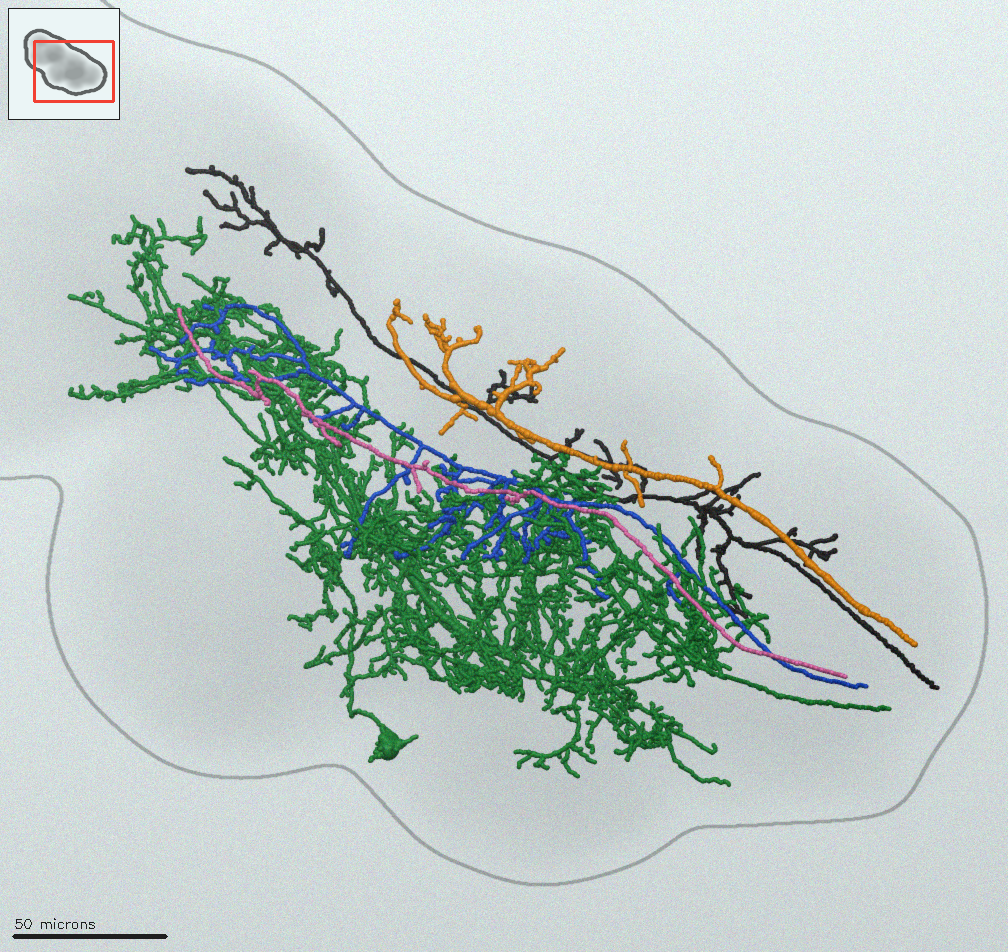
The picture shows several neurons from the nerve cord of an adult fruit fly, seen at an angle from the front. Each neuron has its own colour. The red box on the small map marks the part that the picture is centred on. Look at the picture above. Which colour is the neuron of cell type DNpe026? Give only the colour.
blue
